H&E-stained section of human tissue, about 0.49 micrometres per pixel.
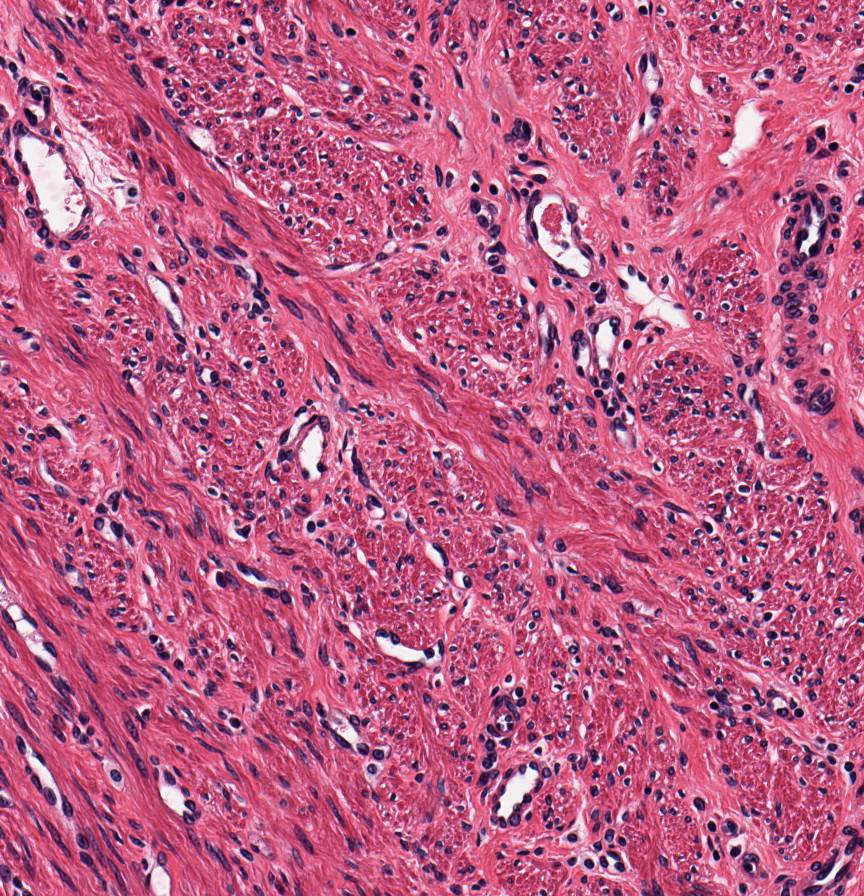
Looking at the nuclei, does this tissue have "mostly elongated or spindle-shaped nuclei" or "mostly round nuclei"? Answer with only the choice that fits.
Mostly round nuclei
